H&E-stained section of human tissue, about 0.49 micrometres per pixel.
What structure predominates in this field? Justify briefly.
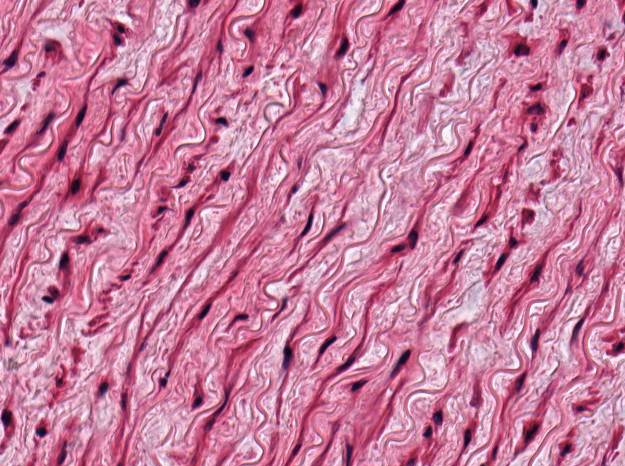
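That's the tunica media of an artery. Parallel bands of fibres cross the whole field obliquely, lower left to upper right, wavy and crimped rather than straight, and stained bright pink with eosin.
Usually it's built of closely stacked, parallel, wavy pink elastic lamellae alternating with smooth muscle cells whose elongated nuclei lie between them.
Here the nuclei are dark purple and elongated, lying lengthwise along the fibres.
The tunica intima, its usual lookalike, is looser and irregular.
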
